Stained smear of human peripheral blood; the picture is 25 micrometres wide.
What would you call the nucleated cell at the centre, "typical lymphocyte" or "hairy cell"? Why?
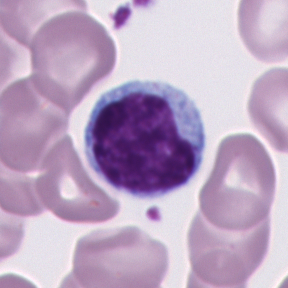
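I'd call this a typical lymphocyte. The nucleus, about 9 micrometres across, fills about 70% of the cell's area, leaving a pale blue rim of cytoplasm that is widest at the upper right.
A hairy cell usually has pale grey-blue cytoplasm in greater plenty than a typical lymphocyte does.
So the modest share of cytoplasm here sides with the typical lymphocyte. Otherwise, the chromatin is coarsely clumped, and the nucleus has a shallow notch on its right side.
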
